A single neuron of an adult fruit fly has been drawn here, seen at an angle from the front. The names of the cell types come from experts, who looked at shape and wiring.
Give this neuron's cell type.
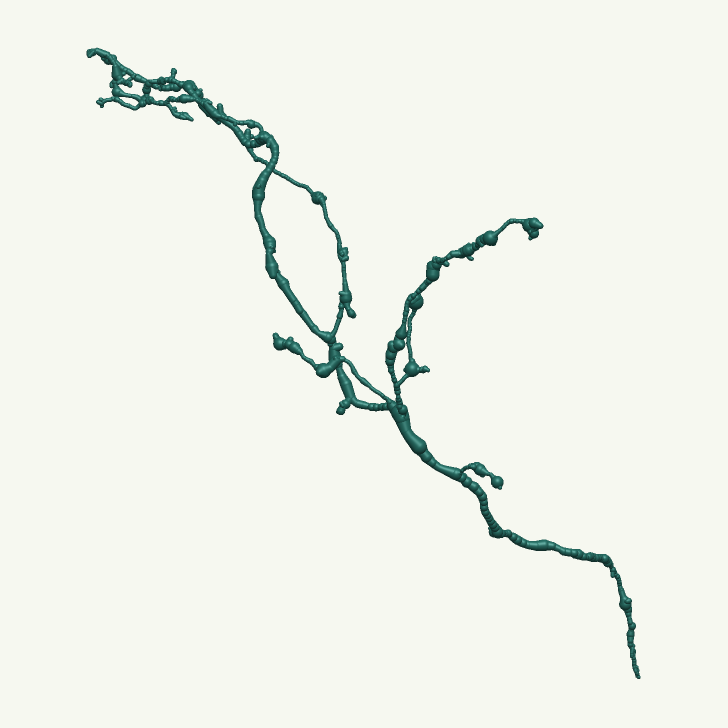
TPMN1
